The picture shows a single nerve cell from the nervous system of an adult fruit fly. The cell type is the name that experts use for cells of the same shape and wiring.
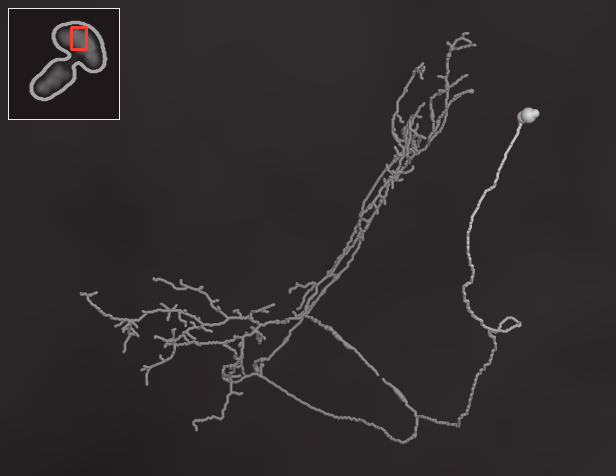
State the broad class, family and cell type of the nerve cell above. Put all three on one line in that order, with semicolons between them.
central-brain intrinsic neuron; hemilineage DM1_antero_ventral; WED183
